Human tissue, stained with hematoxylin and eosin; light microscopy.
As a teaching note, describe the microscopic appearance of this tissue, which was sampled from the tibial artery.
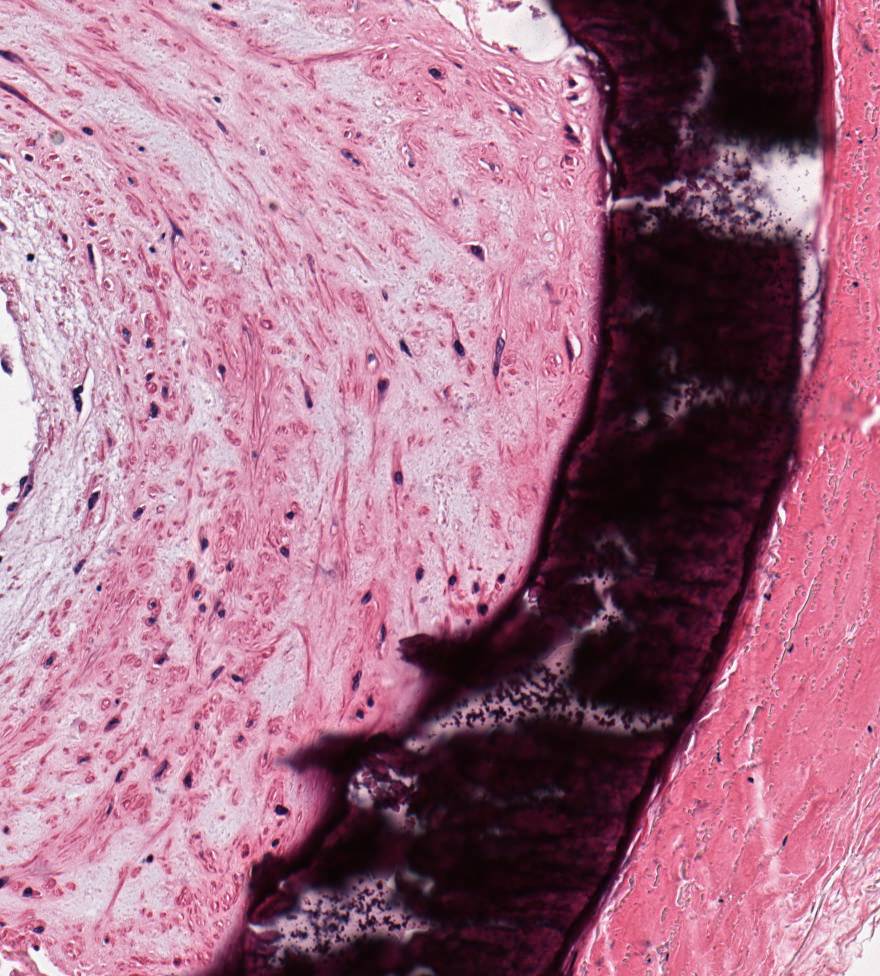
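At the right edge there's a strip of dense, strongly eosinophilic fibrous tissue, and it has very few nuclei. A dark band is broken by several crosswise cracks, each filled with scattered fine dark granules. I see no fat cells in the field.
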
